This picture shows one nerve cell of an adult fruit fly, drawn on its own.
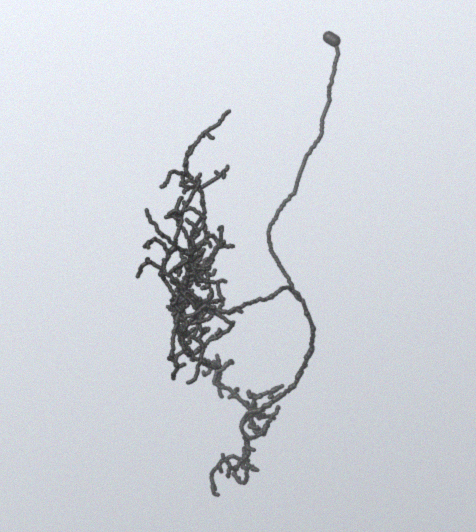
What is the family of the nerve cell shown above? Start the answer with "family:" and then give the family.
family: hemilineage VPNd1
